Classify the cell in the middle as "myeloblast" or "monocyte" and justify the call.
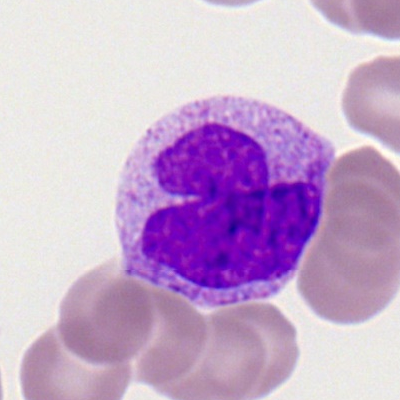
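This one I'd call a monocyte. Looking at the nucleus, a deep cleft notches it from the left side. The chromatin stains dark purple and looks mottled and patchy. Around it, the cytoplasm is pale lilac, with fine pinkish-purple granules scattered through it.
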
